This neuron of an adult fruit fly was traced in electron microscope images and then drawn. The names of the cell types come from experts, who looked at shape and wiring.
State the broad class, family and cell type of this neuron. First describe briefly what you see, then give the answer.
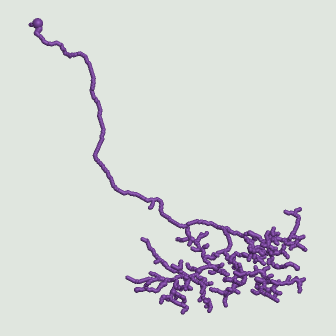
Its cell body lies at the upper left of the picture. Dozens of branch ends can be seen. It is an optic-lobe intrinsic neuron. The family is Cm. Its cell type is Cm11a.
